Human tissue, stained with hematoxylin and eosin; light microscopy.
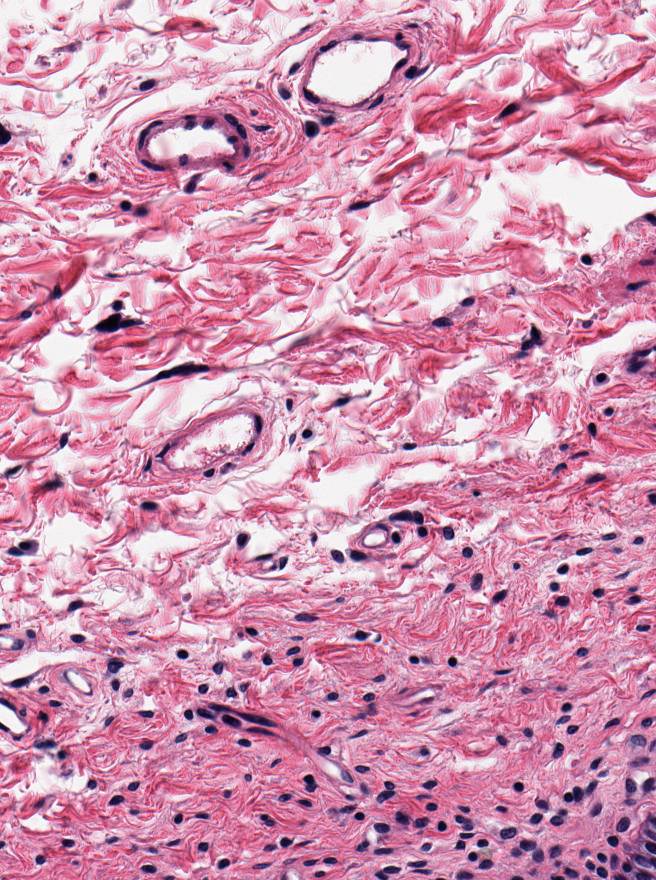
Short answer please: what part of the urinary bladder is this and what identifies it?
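Loose connective tissue fills this field. Its upper two-thirds is loose, sparsely cellular collagenous stroma; the lower third is denser and more cellular.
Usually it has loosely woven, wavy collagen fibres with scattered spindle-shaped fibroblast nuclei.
The lower stroma's small dark oval to spindle-shaped nuclei, scattered singly, fit this.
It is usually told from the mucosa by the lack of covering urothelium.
Here no epithelium is present at all, and that decides it. Fat cells are absent too.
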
